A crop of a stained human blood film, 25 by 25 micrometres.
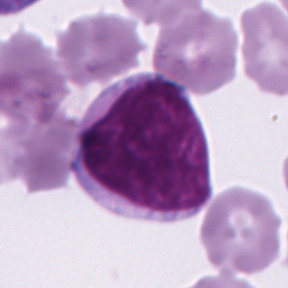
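Myeloblast, the central cell: a single rounded nucleus with no lobes, about 12 micrometres across in a cell about 13 micrometres across, so it takes up about 80% of the cell's area. It's pushed off-centre toward the upper right, leaving the cytoplasm as a narrow pale blue crescent, widest along the lower left edge. The chromatin is dark purple and finely textured, with no coarse clumps.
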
